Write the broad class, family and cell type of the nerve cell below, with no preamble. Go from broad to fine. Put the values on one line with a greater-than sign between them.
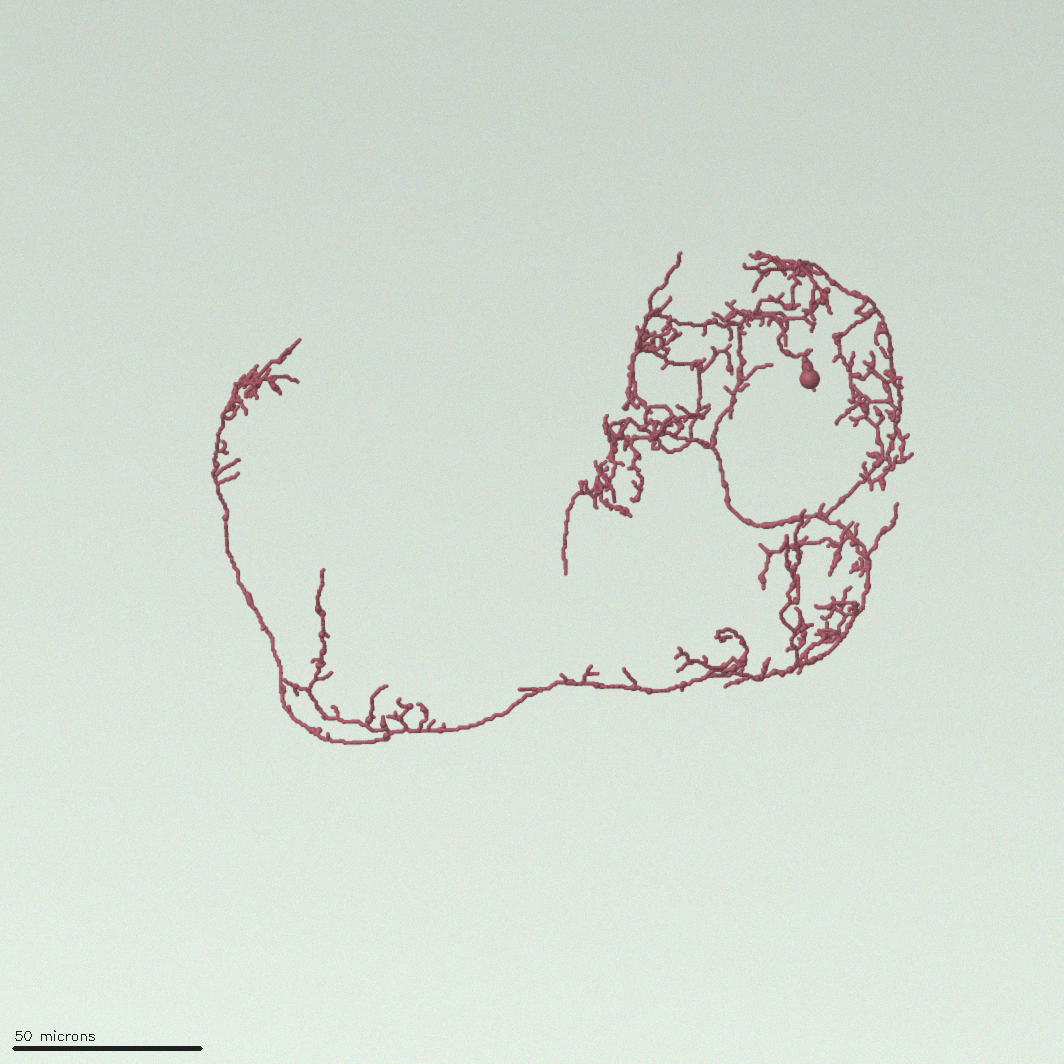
nerve-cord intrinsic neuron > hemilineage 19A > IN19A052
